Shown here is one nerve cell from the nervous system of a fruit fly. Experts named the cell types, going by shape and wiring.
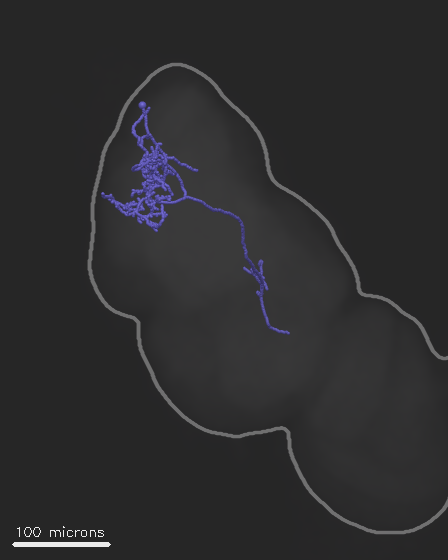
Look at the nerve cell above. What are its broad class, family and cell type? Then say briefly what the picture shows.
Its broad class is central-brain intrinsic neuron. Its family is hemilineage LHl2_ventral. It is of cell type AVLP062. By the scale bar it is about 250 microns tall in this view. As drawn here it is about as wide as it is tall.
